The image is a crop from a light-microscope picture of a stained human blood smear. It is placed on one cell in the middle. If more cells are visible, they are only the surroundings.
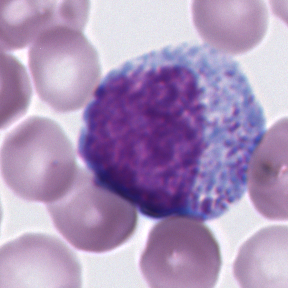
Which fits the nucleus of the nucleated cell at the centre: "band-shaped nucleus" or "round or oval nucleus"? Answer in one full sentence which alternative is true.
Its nucleus forms a single compact round or oval shape.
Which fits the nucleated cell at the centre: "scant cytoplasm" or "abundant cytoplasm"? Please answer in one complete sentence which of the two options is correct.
The cytoplasm forms a broad area around the nucleus.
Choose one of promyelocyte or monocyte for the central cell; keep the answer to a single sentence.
As for the cell in the middle, it is a promyelocyte.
